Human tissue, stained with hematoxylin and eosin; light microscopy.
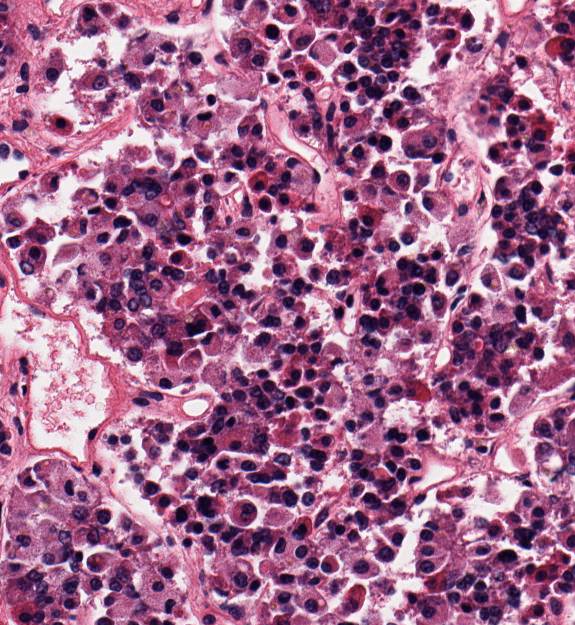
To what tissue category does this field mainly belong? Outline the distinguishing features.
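Field: pars distalis of the pituitary. Many polygonal cells with abundant granular pink cytoplasm.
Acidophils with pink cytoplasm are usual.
Cells form no gland lumens or follicles.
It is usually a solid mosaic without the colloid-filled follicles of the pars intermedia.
Irregular white clefts throughout where cells have separated. Middle of left edge: a space holding pale pink wispy material, not cells.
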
